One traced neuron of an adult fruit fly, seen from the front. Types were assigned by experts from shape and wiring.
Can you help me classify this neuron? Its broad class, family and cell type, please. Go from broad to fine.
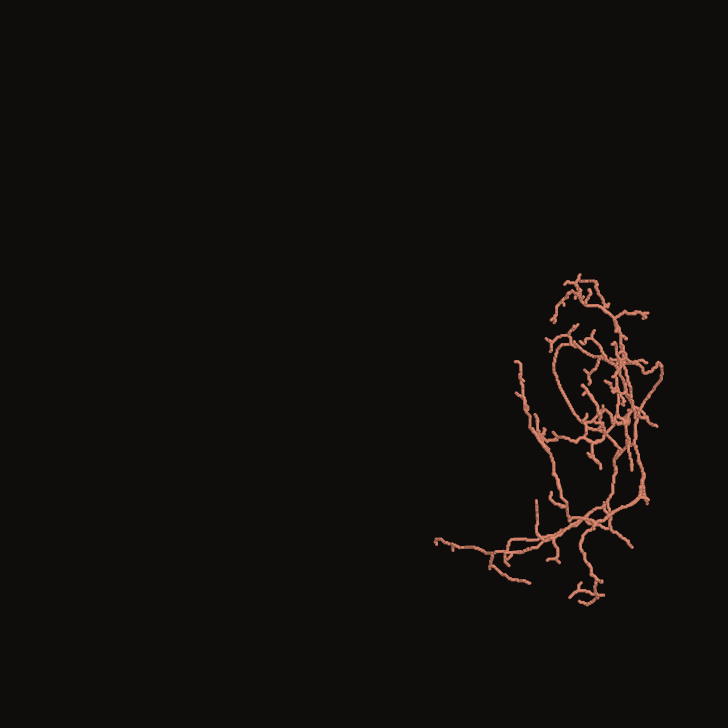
nerve-cord intrinsic neuron; hemilineage 03A; IN03A051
